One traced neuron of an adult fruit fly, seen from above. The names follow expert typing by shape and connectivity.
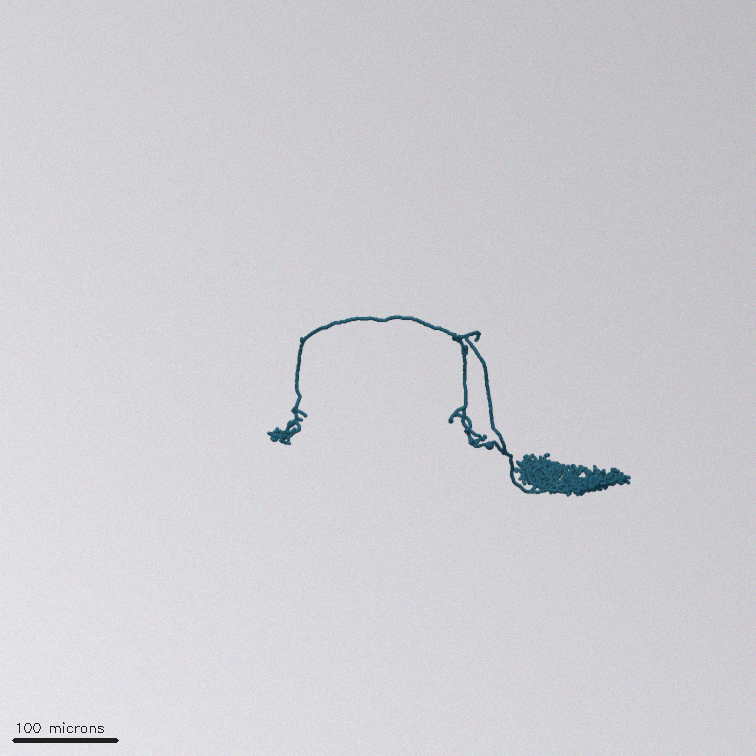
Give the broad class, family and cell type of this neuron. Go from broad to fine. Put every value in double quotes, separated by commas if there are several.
"visual projection neuron", "Nod", "Nod3"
